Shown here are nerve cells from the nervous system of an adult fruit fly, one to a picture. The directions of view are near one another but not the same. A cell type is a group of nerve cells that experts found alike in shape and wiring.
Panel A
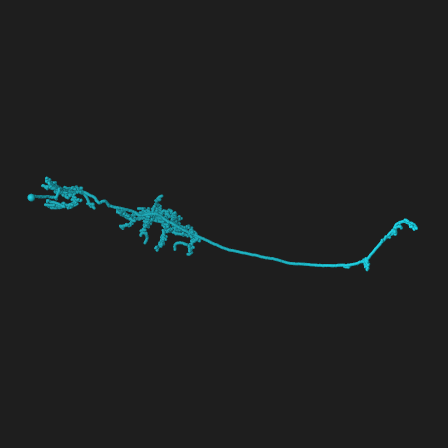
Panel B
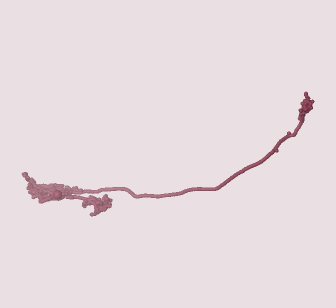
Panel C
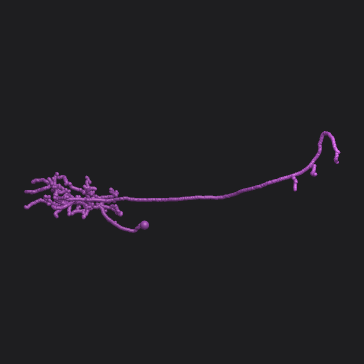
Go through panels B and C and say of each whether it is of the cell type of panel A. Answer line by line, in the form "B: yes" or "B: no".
B: yes
C: no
